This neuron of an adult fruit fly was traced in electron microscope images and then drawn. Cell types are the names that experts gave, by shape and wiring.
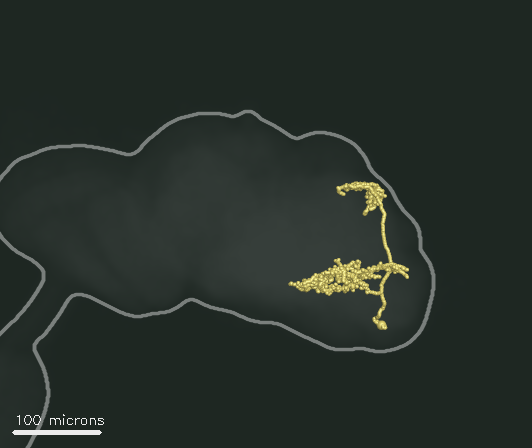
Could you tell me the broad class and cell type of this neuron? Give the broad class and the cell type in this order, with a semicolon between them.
central-brain intrinsic neuron; CL129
